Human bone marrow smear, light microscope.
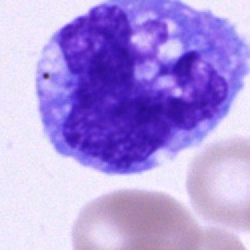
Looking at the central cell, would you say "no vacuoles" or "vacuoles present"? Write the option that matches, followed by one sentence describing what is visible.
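Vacuoles present. Several clear round vacuoles lie in the upper right part of the cell.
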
